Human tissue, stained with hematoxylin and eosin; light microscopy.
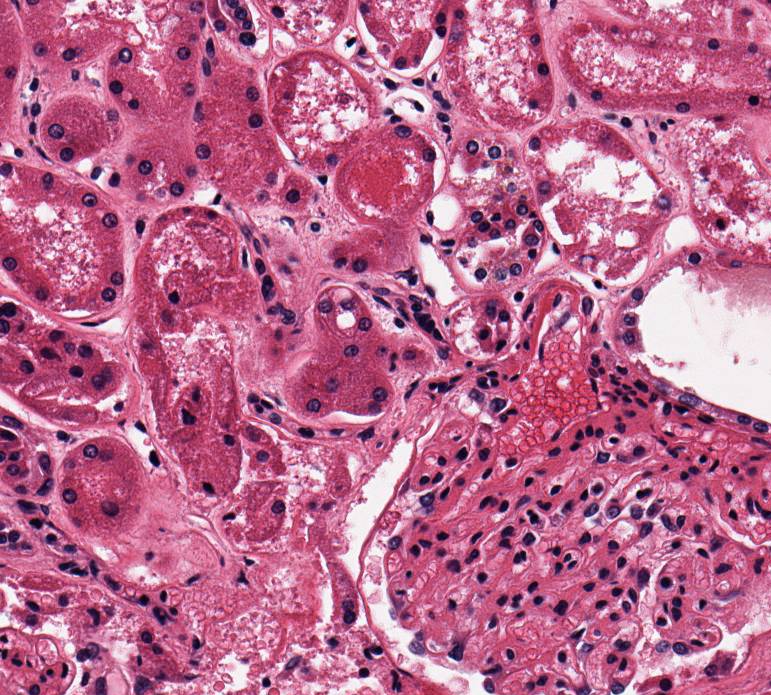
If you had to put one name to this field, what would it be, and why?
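The field shows the cortical labyrinth of the kidney. Closely packed tubule cross-sections fill most of the left and upper field, and a glomerulus occupies the lower right corner.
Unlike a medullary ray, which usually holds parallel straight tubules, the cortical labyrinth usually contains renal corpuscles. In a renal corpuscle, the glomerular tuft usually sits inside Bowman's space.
A thin, curved clear space runs along the tuft's left edge, separating it from its capsule. The cells lining the tubules have abundant, granular, deeply pink cytoplasm.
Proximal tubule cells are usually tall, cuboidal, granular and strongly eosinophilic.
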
